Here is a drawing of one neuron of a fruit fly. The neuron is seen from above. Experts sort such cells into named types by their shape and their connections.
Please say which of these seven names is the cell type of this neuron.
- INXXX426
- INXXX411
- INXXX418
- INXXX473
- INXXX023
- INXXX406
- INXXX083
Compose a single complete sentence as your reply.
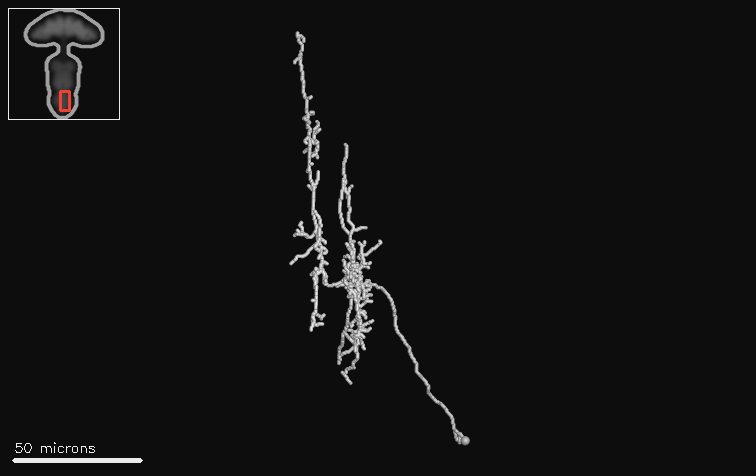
The cell type carried by this neuron is INXXX426.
